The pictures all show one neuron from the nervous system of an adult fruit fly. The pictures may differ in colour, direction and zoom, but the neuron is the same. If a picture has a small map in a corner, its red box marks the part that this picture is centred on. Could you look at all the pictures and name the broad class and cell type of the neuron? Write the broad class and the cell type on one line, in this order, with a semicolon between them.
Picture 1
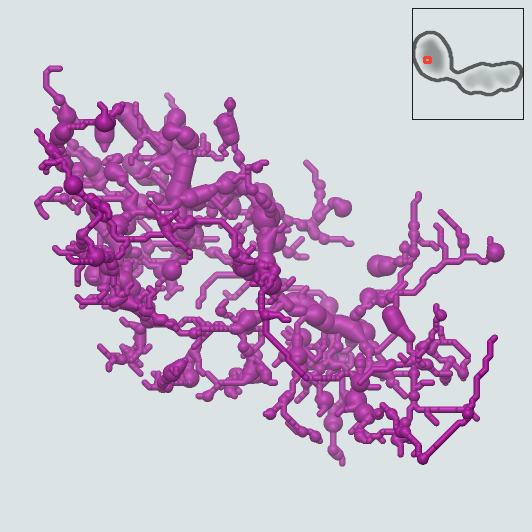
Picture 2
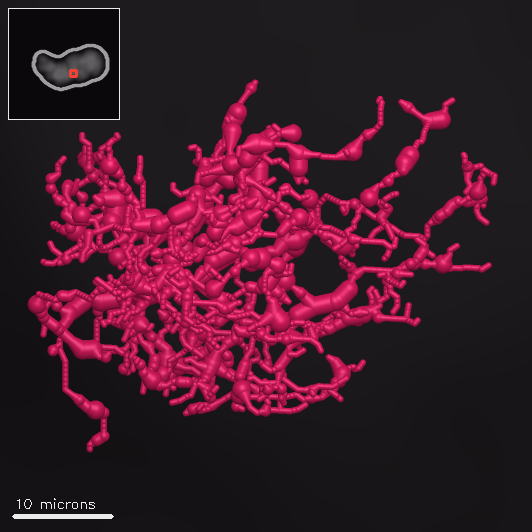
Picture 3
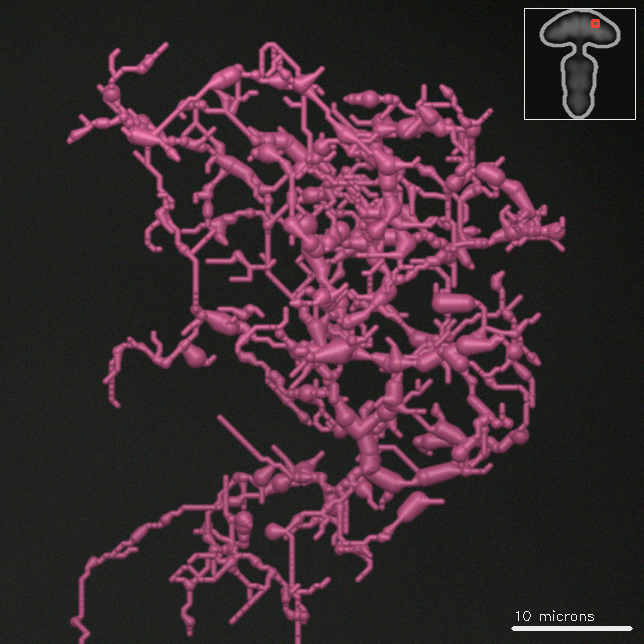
central-brain intrinsic neuron; CB1205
